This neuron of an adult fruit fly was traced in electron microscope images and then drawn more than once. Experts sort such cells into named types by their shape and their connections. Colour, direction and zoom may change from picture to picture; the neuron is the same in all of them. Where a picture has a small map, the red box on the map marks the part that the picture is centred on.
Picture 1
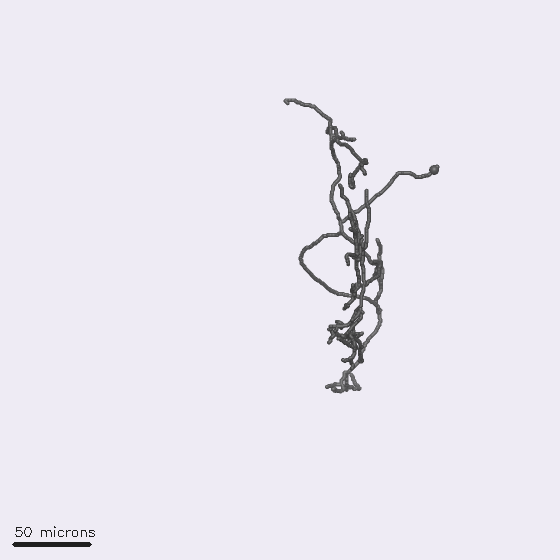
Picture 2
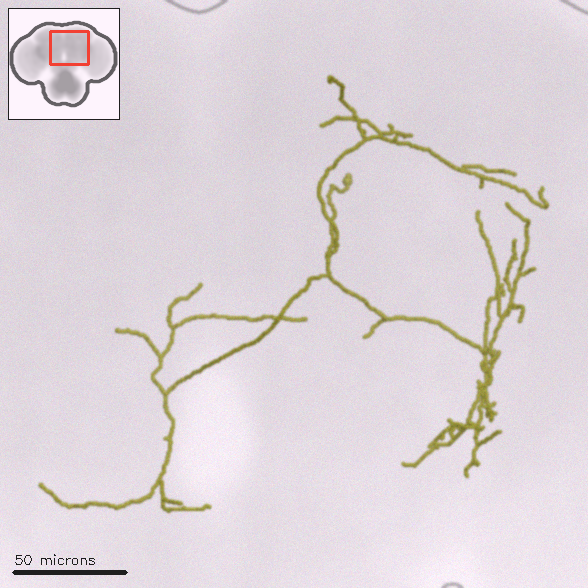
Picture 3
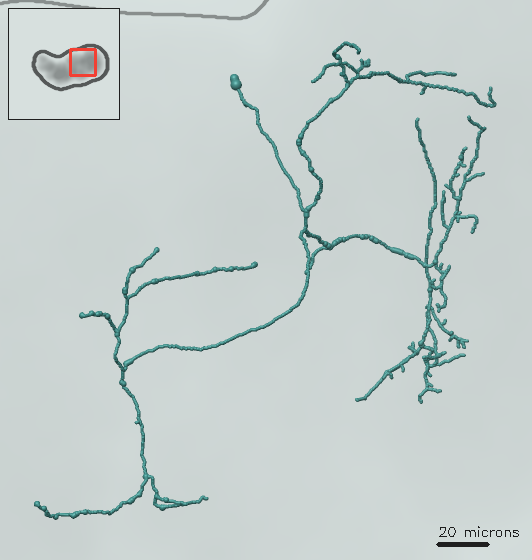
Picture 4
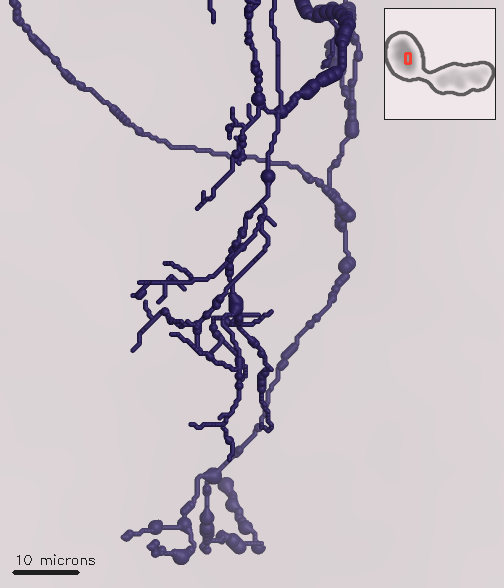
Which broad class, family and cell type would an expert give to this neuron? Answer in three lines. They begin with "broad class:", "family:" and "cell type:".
broad class: central-brain intrinsic neuron
family: hemilineage DM6_central1
cell type: CB4201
